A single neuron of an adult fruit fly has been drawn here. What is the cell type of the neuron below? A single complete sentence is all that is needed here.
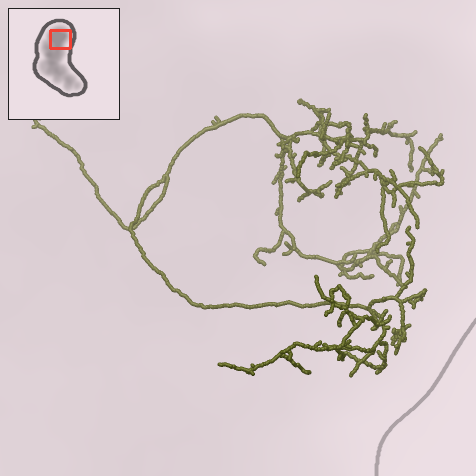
Of the cell type SMP171 is this neuron.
